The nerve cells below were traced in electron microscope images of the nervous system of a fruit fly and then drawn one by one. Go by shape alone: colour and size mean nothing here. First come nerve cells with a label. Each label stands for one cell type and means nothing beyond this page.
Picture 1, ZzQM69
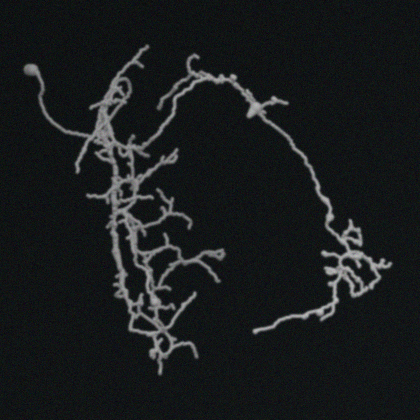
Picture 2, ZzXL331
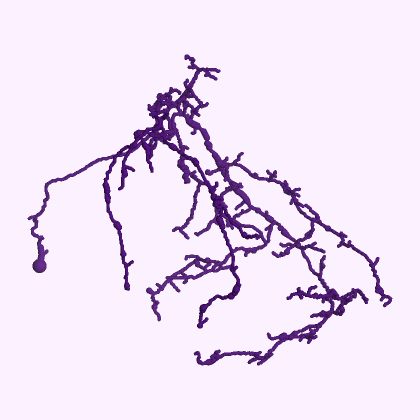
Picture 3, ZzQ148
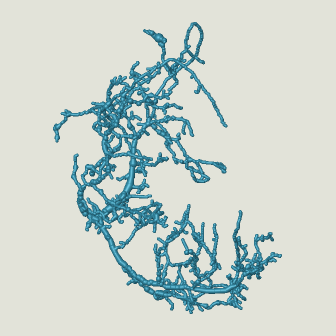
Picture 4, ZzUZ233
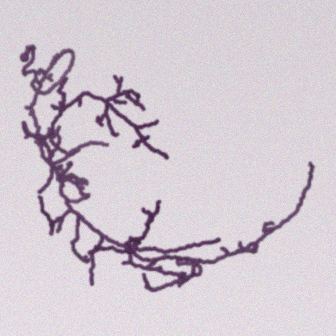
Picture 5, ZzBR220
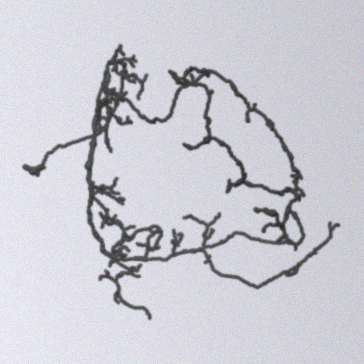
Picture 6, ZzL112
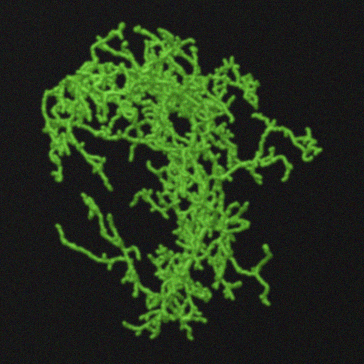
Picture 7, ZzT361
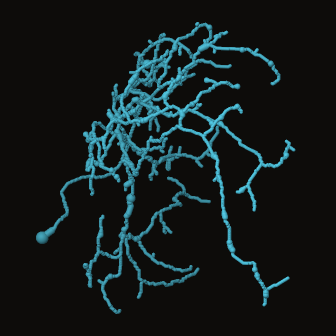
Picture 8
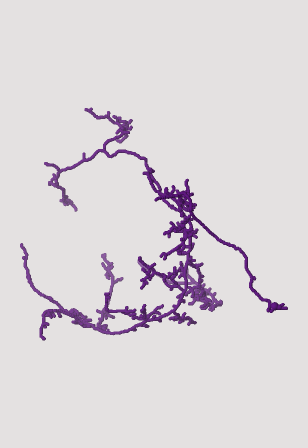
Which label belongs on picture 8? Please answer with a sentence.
It belongs to ZzXL331.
